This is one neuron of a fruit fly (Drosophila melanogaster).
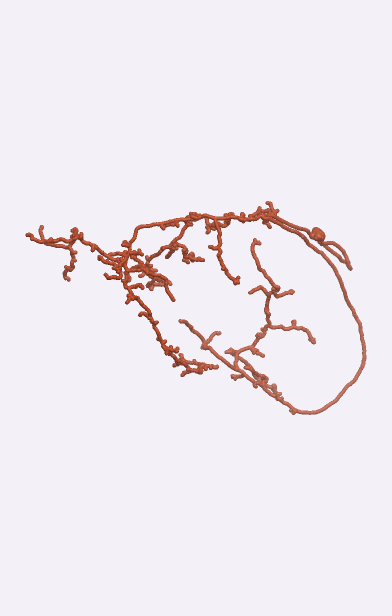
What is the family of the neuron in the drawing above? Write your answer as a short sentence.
The family is hemilineage 09A.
